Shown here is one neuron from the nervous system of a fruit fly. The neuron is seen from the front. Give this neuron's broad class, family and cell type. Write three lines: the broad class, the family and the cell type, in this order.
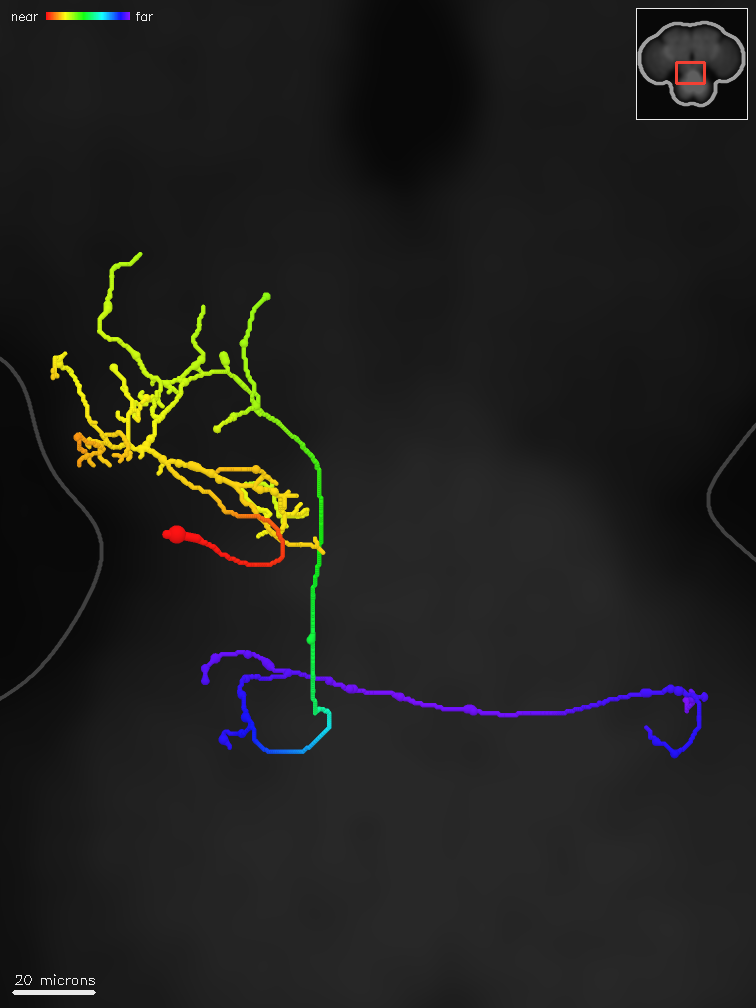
descending neuron
hemilineage MX12
DNg12_b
